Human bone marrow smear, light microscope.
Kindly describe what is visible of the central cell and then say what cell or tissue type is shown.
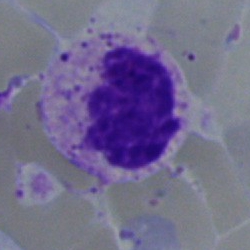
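Set off-centre toward the right, the nucleus has an irregular, knobbly outline. The cytoplasm is pale lilac, with dark purple granules scattered in it. Named cell: basophil.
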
